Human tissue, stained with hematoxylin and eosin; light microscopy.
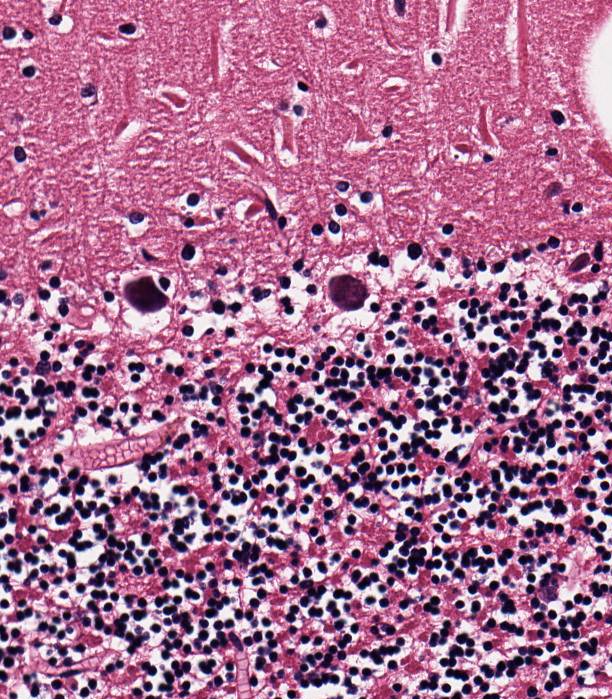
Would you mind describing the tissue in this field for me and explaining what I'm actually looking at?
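Layers: above, pale pink and fibrillar with sparse nuclei; below, densely packed small dark round nuclei. Lower layer: very dark nuclei, almost no visible cytoplasm, irregular pink fibrillar patches between clusters. Name: cerebellum.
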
